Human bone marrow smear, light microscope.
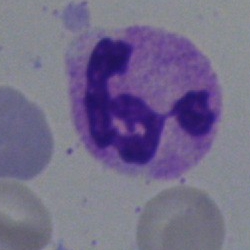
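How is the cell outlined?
Round, with a smooth edge.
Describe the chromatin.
Dense, dark purple and coarsely clumped.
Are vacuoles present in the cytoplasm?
No, the cytoplasm contains none.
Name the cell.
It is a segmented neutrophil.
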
